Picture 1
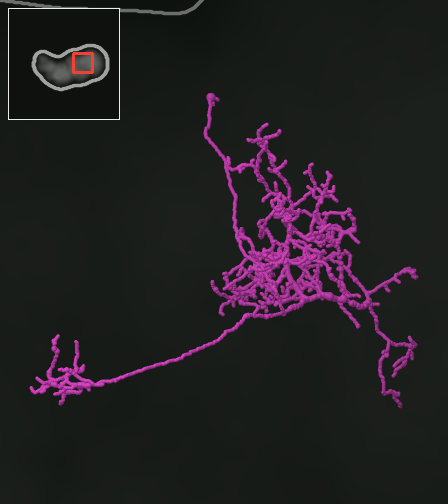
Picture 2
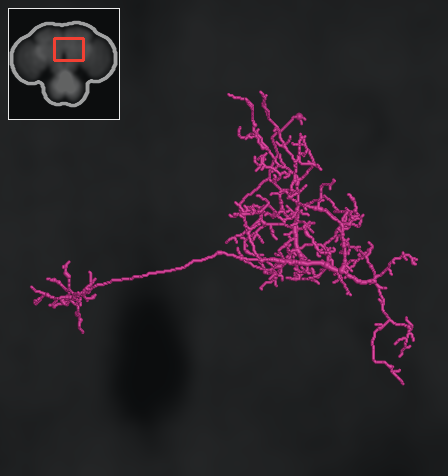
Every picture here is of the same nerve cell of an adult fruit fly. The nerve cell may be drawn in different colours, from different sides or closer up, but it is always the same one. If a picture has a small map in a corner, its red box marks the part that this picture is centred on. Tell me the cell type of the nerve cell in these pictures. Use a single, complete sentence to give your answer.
As for cell type, this nerve cell is CB4102.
